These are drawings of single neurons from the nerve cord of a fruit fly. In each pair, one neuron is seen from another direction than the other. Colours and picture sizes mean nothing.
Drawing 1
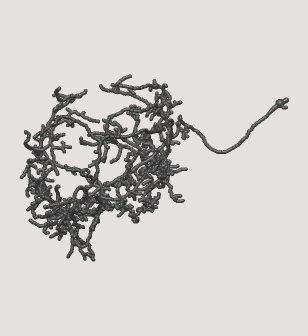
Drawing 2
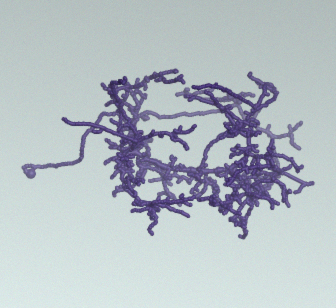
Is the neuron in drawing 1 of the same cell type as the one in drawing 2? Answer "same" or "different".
same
